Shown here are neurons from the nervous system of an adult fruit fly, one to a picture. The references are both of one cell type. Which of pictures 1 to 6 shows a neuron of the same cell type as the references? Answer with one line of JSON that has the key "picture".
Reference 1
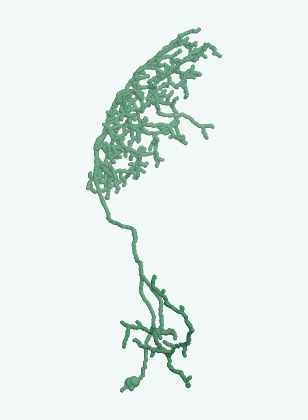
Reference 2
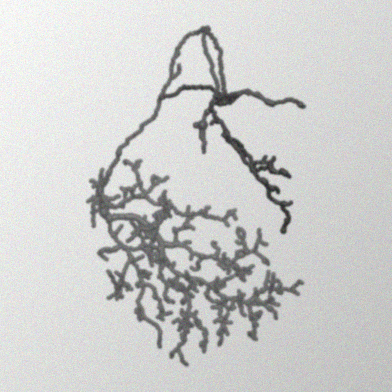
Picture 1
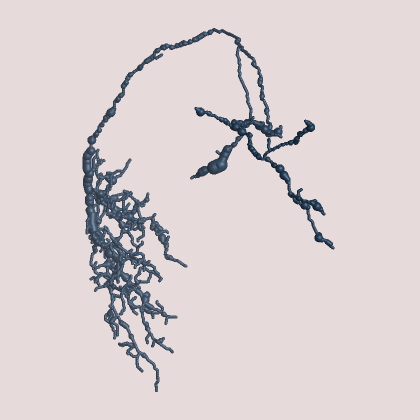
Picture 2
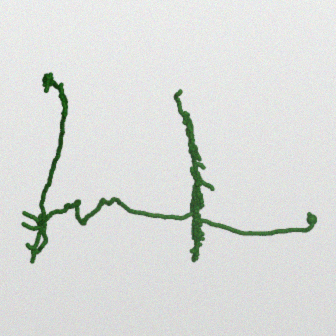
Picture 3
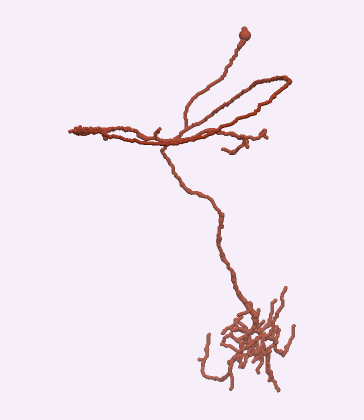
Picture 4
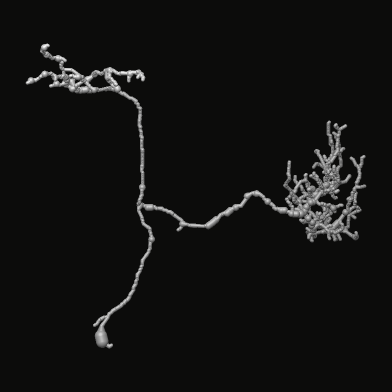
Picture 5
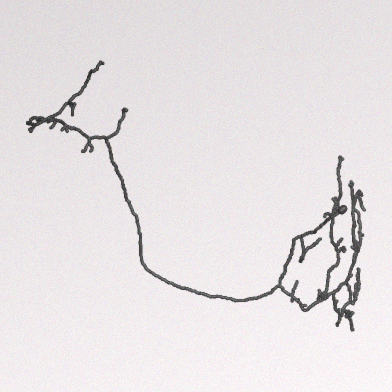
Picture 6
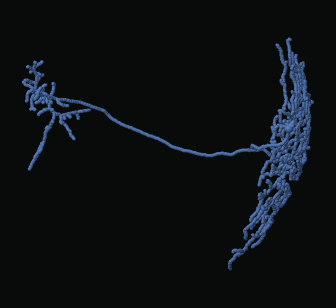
{"picture": 1}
